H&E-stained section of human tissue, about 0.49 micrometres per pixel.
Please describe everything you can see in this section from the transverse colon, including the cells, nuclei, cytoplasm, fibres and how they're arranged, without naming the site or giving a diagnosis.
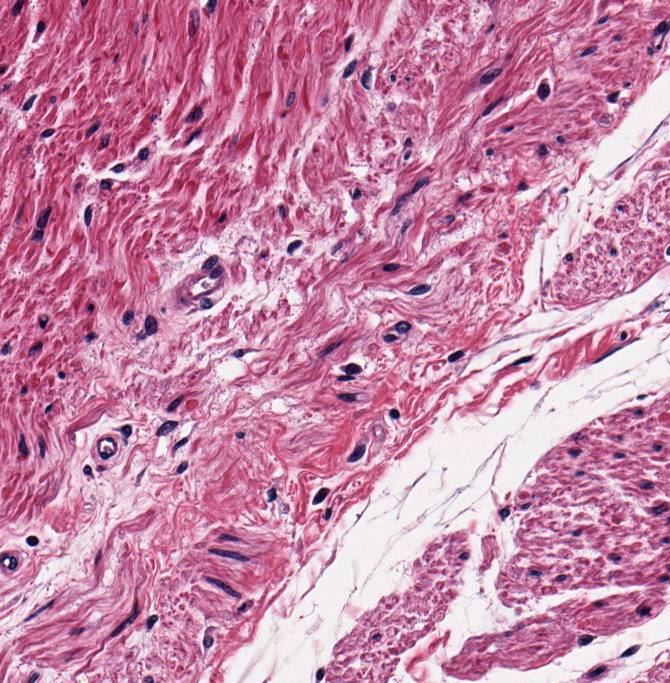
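In the upper left smooth muscle bundles are cut lengthwise; in the lower right, across. Where cut lengthwise, nuclei are elongated, cigar-shaped, blunt-ended. Cytoplasm is pink and fibrillar, without cross-striations. A small vessel with a round lumen lies near the left edge, below mid-field.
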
